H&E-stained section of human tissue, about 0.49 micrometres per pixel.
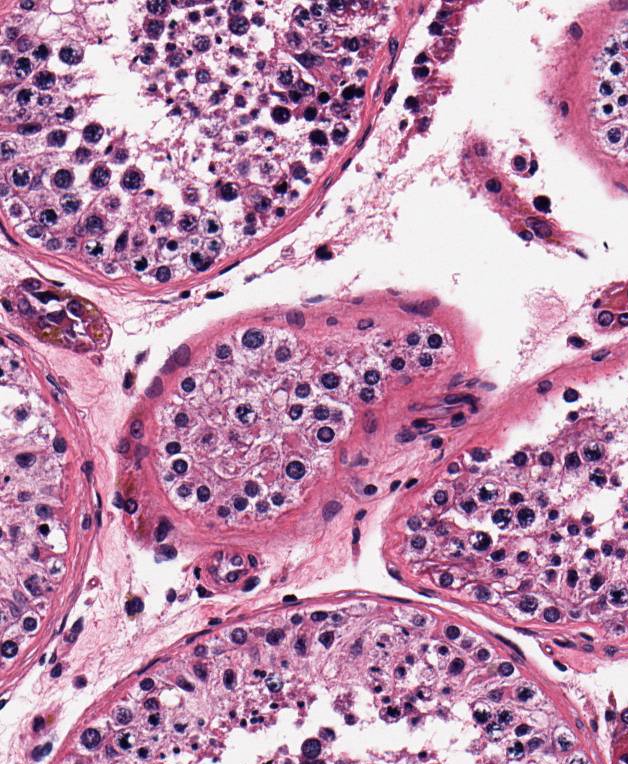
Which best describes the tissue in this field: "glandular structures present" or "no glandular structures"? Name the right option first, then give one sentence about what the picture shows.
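Glandular structures present. The field is made up of rounded tubule cross-sections separated by narrow strips of loose interstitial tissue.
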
